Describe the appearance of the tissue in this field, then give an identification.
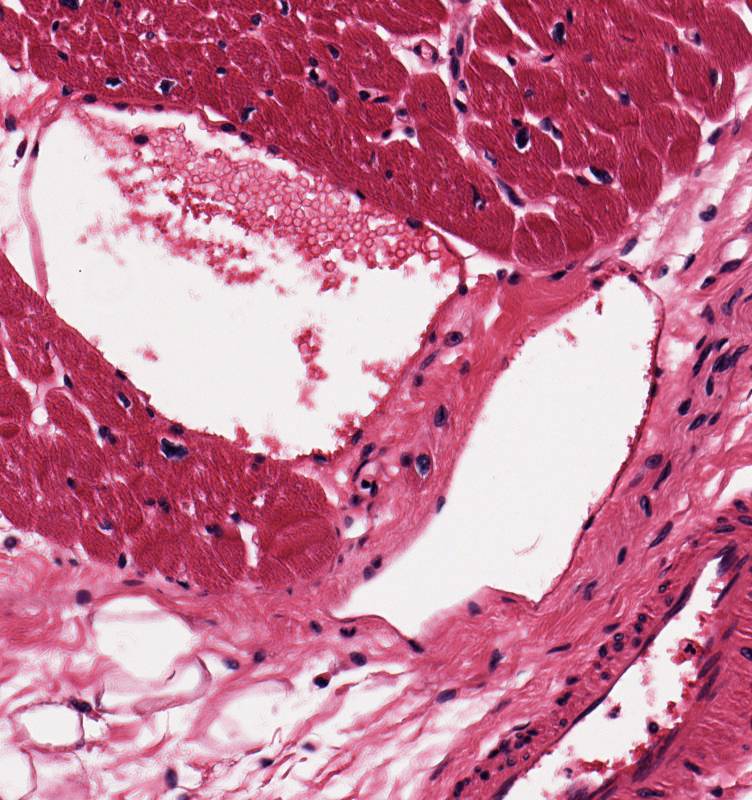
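Deeply eosinophilic muscle fibres occupy the top and left side of the field, many cut transversely as rounded or polygonal profiles. In these cross-cut fibres the nuclei lie centrally. Red blood cells cluster along the upper edge of a large lumen. The lower left holds loose, wavy, pale-pink collagen with clear spaces. This is the left ventricle of the heart.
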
